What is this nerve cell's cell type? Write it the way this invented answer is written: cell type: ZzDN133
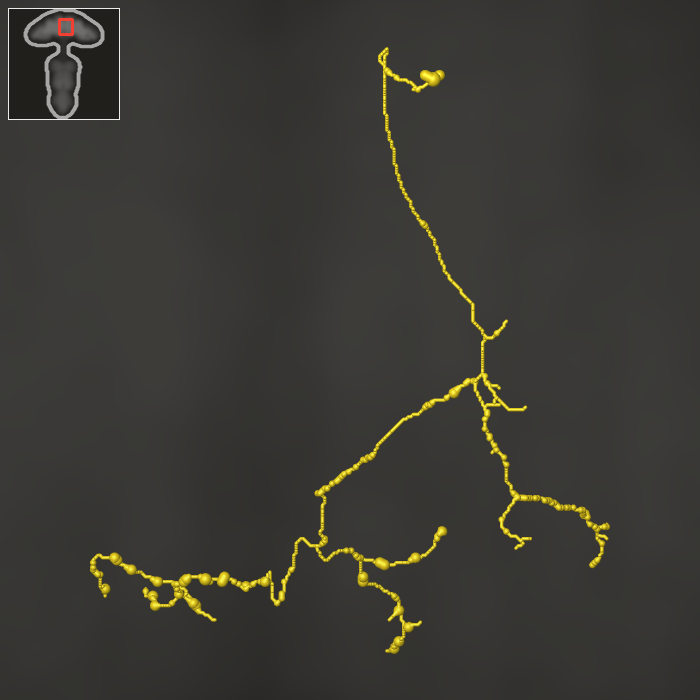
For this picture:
cell type: PS005_d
